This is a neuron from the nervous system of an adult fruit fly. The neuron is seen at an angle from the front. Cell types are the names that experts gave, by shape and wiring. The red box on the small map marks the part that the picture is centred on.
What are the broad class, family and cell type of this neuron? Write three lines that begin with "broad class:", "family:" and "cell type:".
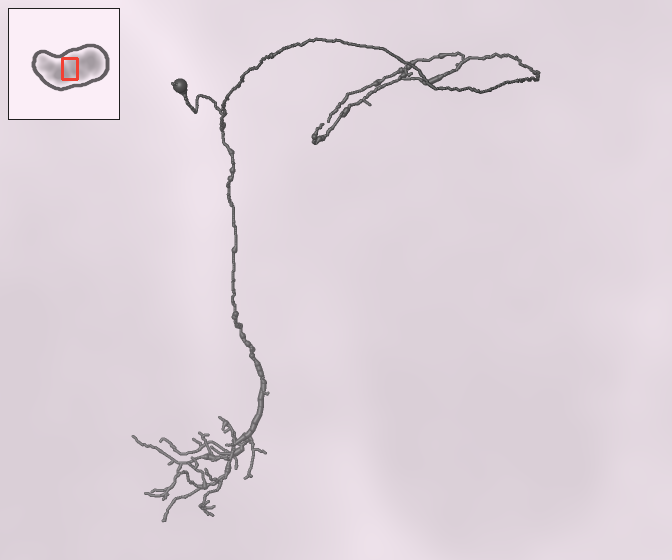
broad class: visual projection neuron
family: hemilineage VPNd3
cell type: LC6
